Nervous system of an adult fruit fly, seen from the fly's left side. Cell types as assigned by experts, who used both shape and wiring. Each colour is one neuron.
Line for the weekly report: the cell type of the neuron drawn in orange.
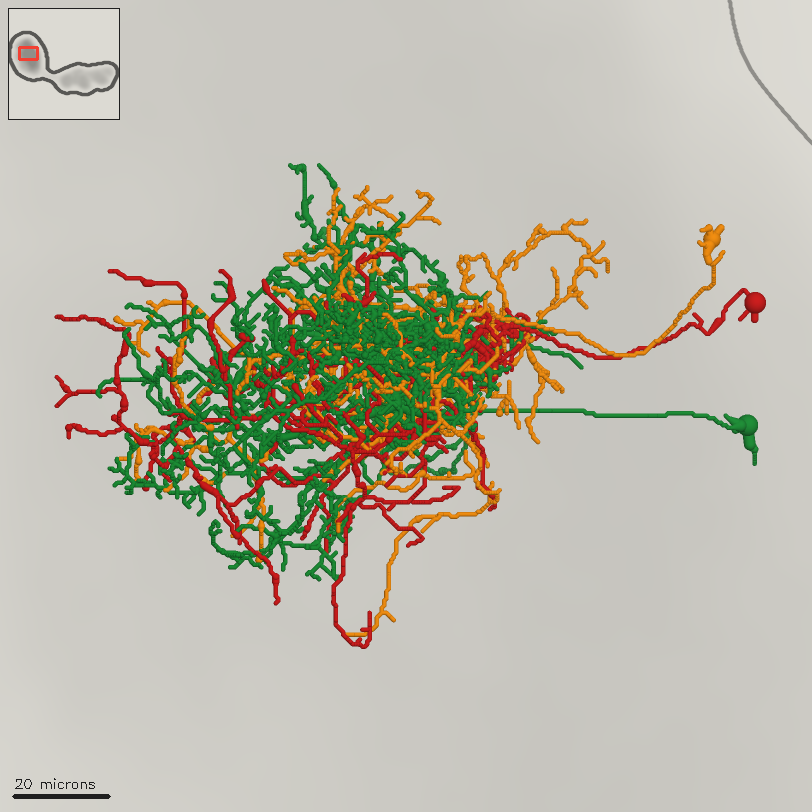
PVLP096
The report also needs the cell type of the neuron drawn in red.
PVLP099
